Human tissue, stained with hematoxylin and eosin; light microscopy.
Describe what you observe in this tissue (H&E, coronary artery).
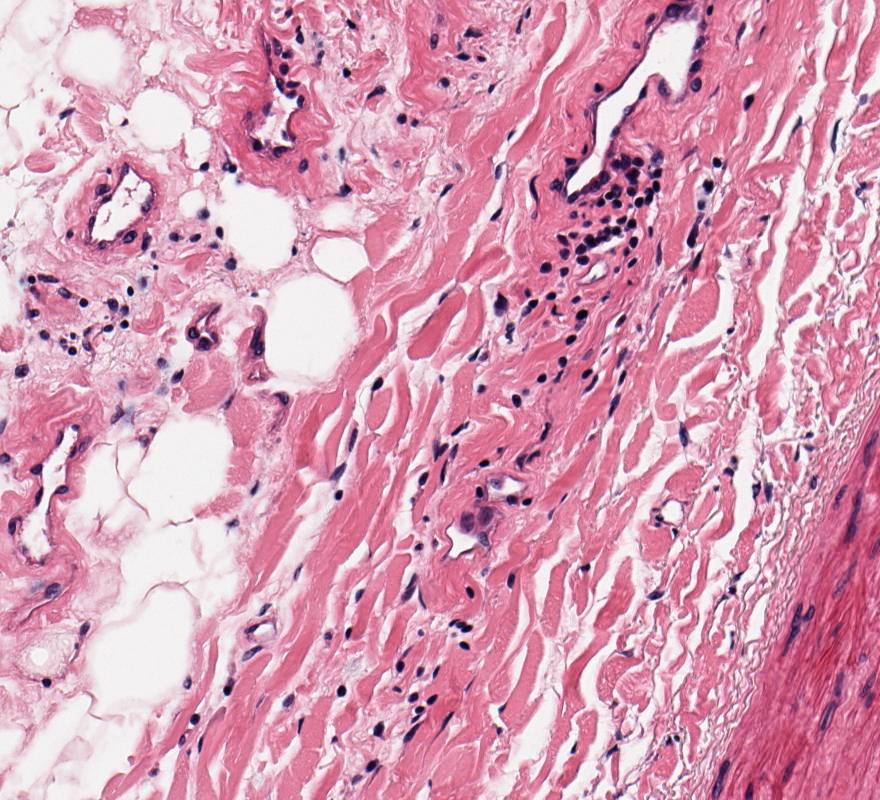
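So, the left third is fat and small vessels, the middle and right pink fibres. Those fat cells are rounded empty spaces with thin pink borders. In the middle the fibres run diagonally, lower left to upper right. And upper middle, beside a slit-like vessel, a cluster of small, dark, round nuclei.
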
